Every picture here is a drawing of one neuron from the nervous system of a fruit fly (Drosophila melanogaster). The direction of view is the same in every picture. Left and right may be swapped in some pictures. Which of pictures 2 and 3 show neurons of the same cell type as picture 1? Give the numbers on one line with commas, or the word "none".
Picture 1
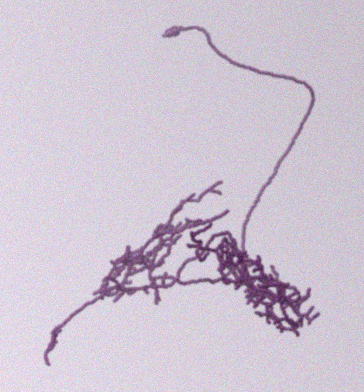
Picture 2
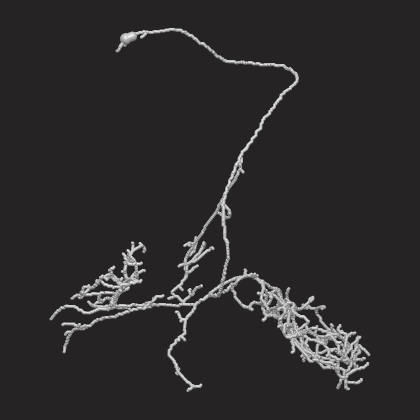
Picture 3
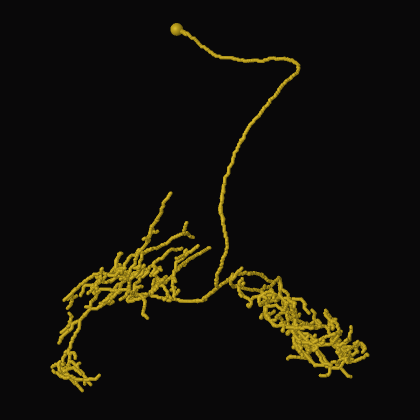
2, 3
